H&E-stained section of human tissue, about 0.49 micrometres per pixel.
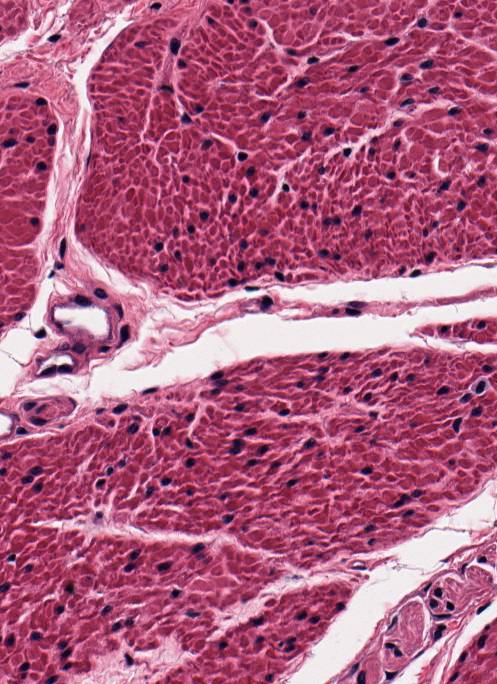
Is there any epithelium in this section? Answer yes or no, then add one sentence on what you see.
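No. No epithelium is present anywhere in the field.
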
